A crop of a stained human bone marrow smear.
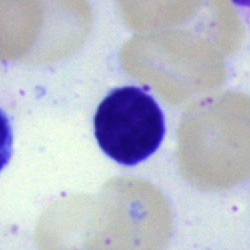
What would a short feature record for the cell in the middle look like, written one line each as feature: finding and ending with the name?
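Outline: round, with a smooth edge
Cytoplasm: no clear rim visible around the nucleus
Chromatin: dense, staining deep purple
Granules: none visible within the cell
Cell type: lymphocyte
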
